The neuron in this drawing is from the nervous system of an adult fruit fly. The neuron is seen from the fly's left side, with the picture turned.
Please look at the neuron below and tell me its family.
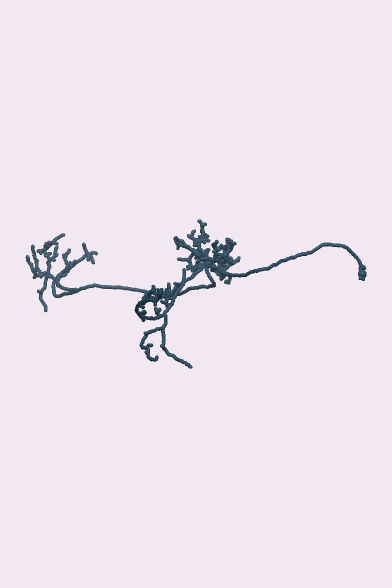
hemilineage VLPl&p1_posterior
